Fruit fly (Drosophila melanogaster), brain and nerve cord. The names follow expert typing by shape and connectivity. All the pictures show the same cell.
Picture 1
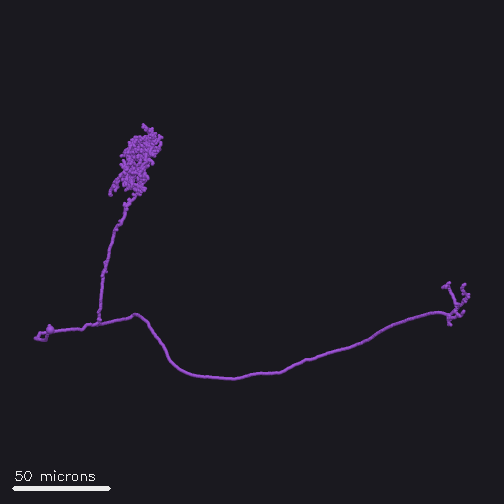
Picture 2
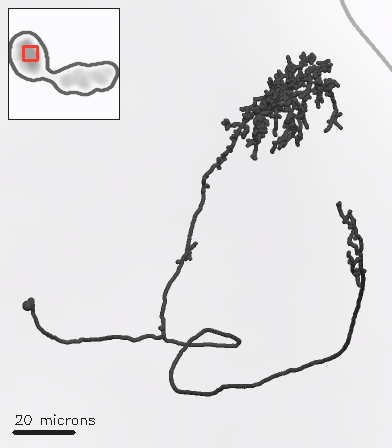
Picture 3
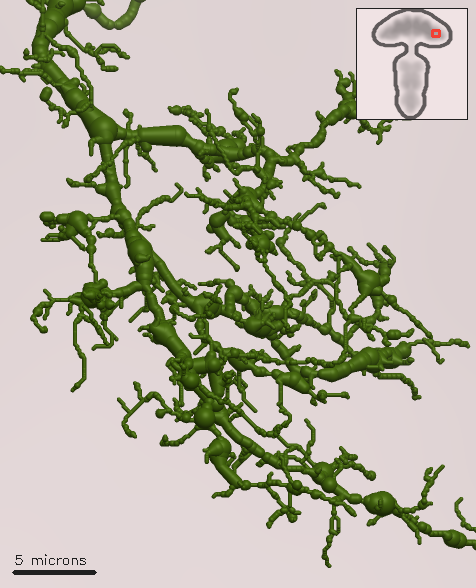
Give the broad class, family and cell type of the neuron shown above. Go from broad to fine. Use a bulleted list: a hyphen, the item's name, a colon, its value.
- broad class: visual projection neuron
- family: MeVP
- cell type: MeVP6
